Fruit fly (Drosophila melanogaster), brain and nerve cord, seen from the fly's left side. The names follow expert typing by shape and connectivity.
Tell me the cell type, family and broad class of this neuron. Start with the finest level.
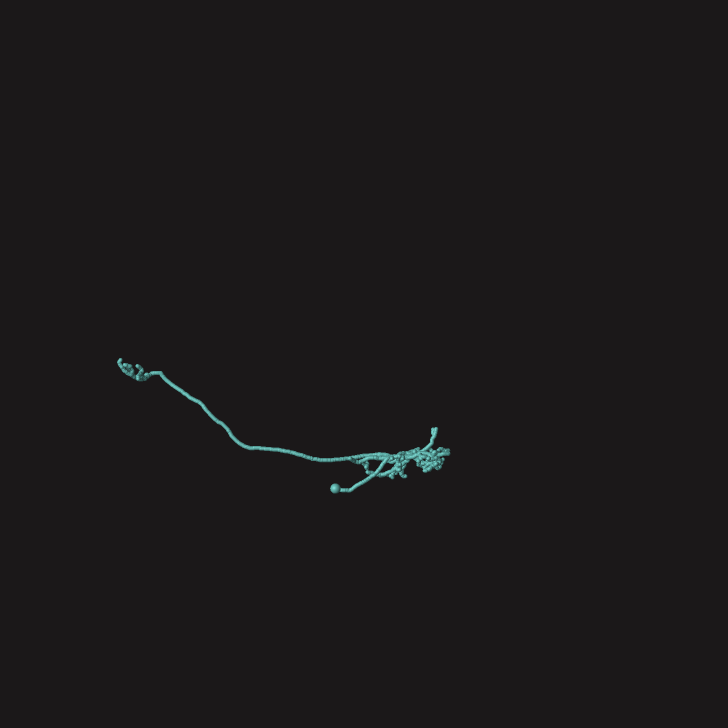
AN07B070; hemilineage 07B; ascending neuron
